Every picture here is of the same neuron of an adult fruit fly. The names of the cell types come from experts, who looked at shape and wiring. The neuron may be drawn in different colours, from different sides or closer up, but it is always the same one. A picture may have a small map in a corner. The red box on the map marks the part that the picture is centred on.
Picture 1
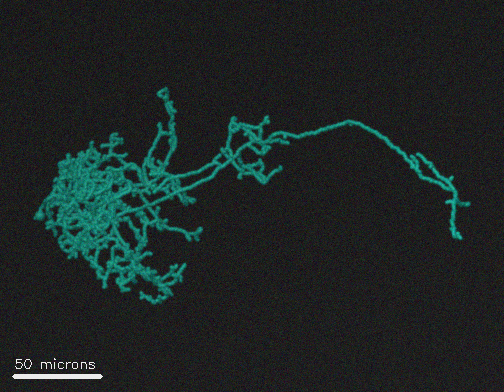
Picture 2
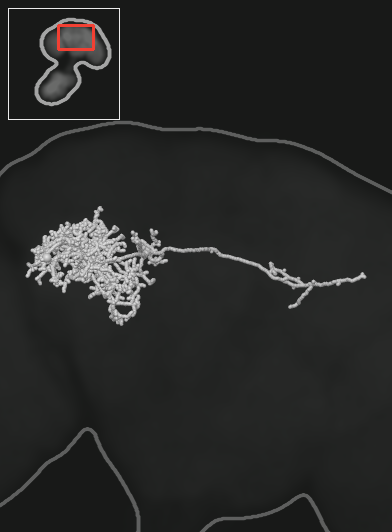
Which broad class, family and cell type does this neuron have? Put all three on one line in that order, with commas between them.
central-brain intrinsic neuron, hemilineage VLPl2_medial, CB2286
